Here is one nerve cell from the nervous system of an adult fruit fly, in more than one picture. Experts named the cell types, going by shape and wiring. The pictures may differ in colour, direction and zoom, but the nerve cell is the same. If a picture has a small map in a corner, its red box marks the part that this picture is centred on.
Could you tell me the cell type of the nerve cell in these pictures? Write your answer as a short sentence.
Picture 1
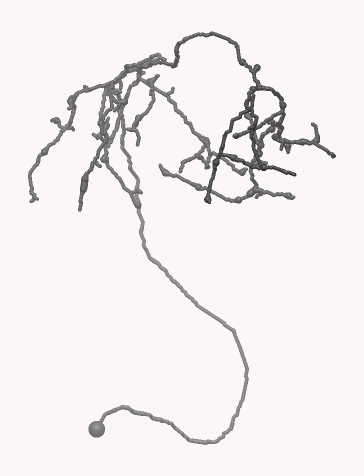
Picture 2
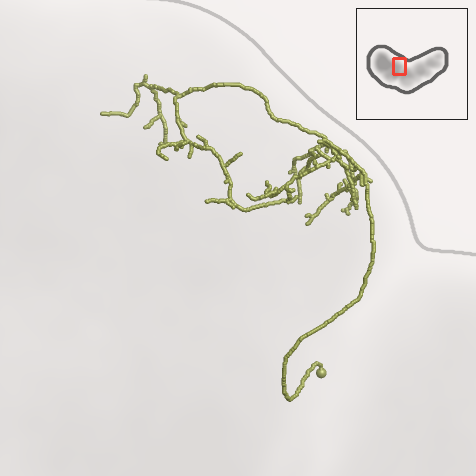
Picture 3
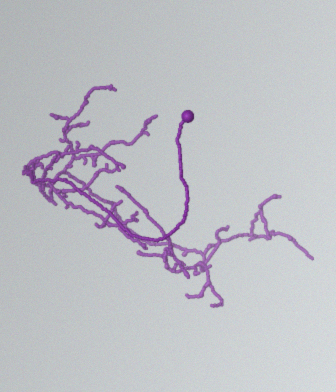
The cell type is CB4084.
